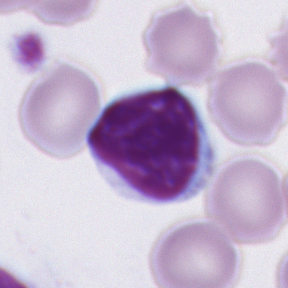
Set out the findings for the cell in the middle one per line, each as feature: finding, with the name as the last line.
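Nucleus: fills most of the cell, no nucleoli you can see
Cytoplasm: no visible granules
Edge: smooth, no projections
Name: typical lymphocyte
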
